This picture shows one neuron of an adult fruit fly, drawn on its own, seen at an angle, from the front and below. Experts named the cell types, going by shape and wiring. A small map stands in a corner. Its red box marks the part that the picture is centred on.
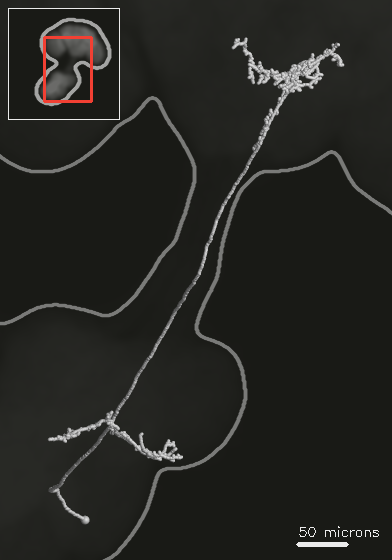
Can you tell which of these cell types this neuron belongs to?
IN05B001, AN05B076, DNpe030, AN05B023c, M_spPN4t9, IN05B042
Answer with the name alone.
AN05B076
